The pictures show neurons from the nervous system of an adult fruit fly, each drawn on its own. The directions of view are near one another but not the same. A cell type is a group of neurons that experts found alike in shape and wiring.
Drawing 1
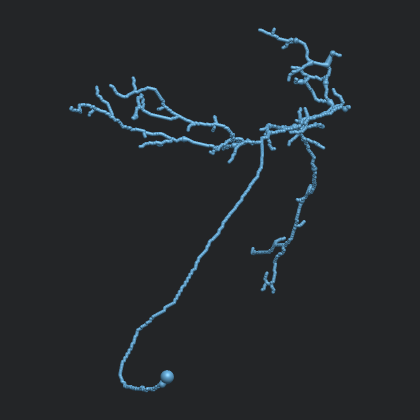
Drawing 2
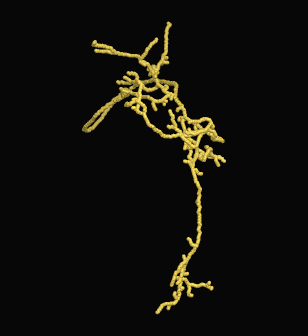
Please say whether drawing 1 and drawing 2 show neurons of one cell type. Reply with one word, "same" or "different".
same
